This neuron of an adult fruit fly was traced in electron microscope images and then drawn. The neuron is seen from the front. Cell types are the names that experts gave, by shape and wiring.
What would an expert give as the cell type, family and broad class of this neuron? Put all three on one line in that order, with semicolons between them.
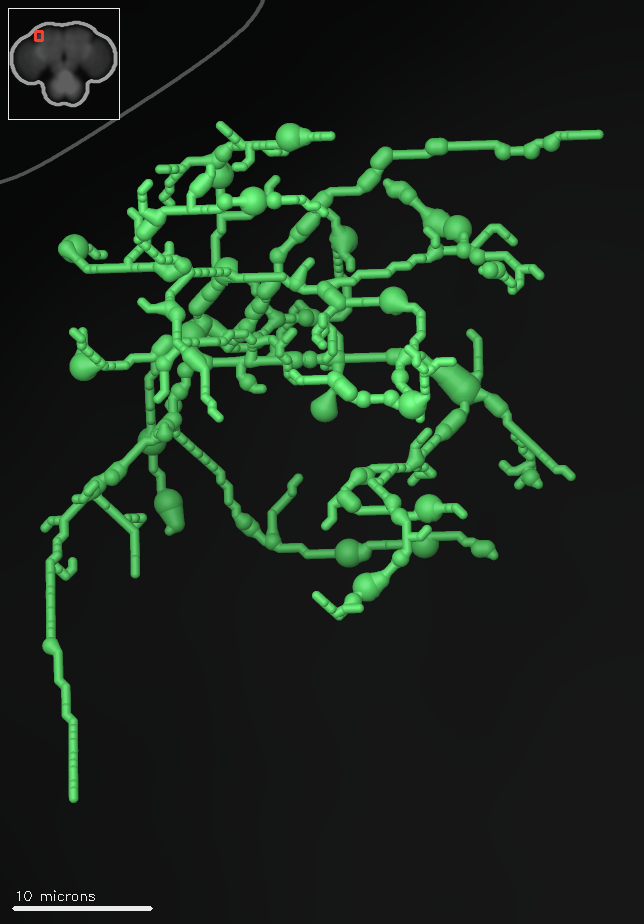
CB2927; hemilineage LHa3; central-brain intrinsic neuron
